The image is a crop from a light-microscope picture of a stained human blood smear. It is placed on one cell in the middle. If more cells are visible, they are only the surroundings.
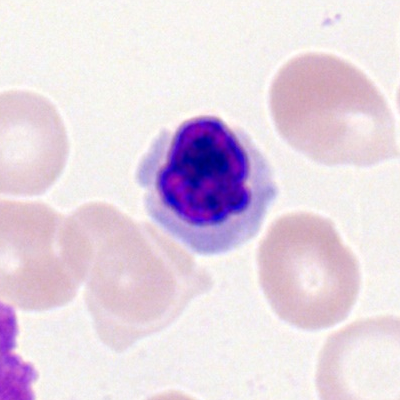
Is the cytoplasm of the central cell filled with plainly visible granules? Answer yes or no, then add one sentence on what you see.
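No. No granules are visible in the cytoplasm.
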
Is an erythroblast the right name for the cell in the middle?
yes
